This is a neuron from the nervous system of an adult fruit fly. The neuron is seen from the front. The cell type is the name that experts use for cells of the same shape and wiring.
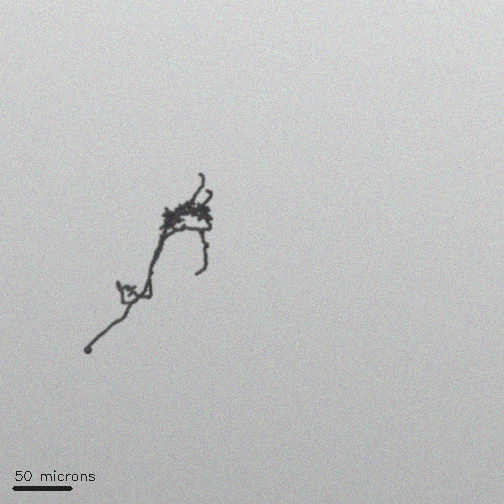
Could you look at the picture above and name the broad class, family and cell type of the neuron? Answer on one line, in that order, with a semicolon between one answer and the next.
central-brain intrinsic neuron; hemilineage LALa1_anterior; LAL067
